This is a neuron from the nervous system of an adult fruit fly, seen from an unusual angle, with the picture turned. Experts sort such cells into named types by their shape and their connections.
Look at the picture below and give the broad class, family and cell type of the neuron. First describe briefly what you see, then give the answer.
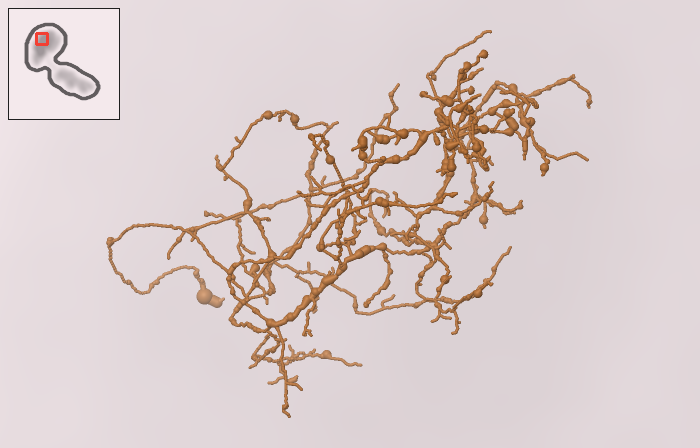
Dozens of branch ends can be seen. As drawn here it is wider than it is tall. Its broad class is central-brain intrinsic neuron. The family is hemilineage SLPad1_anterior. Its cell type is CB3697.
